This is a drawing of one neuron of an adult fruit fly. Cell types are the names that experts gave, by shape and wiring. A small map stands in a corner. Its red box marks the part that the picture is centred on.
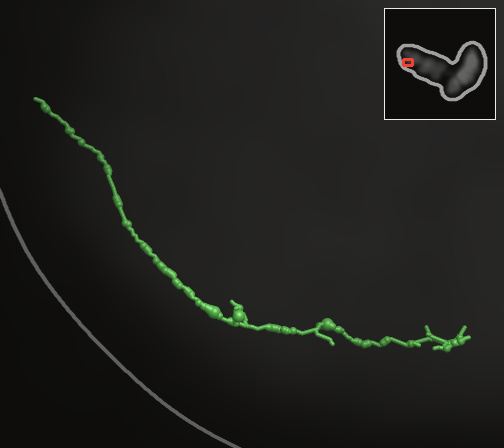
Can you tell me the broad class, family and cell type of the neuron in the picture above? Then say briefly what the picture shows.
Its broad class is sensory neuron entering the nerve cord. The name of its family is class mechanosensory tactile. It is of cell type SNta28. The drawing shows no cell body. There are a dozen or fewer branch ends.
